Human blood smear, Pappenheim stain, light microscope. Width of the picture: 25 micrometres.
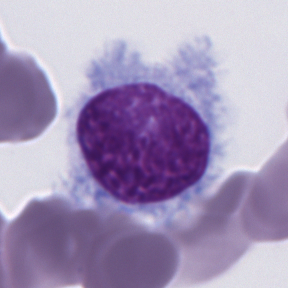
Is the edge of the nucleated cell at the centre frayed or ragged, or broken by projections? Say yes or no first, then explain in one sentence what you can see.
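Yes. The cell border is ragged, with many fine hair-like projections.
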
